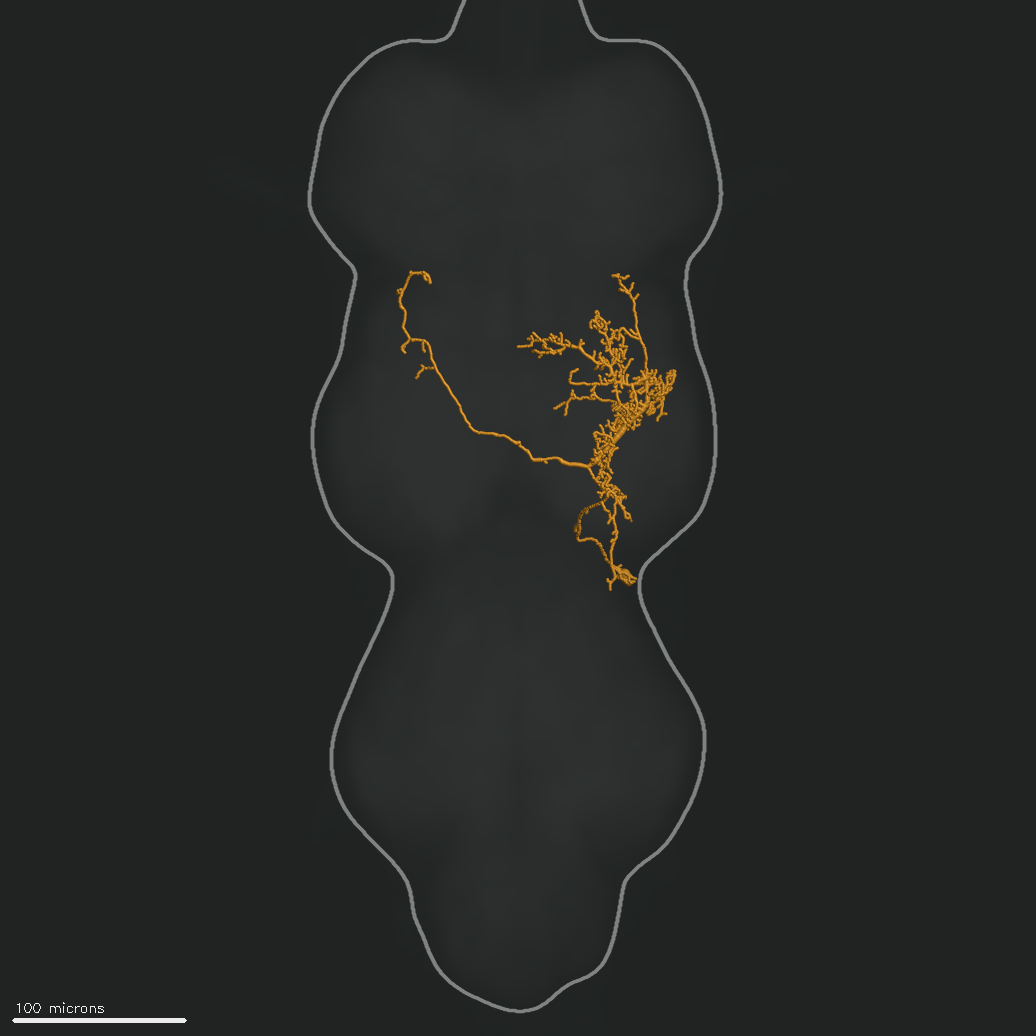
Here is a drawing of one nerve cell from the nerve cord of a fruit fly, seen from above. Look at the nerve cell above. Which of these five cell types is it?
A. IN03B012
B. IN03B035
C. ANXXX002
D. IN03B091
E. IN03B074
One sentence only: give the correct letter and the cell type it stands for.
The cell identity of the neuron is IN03B012, given in option A.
